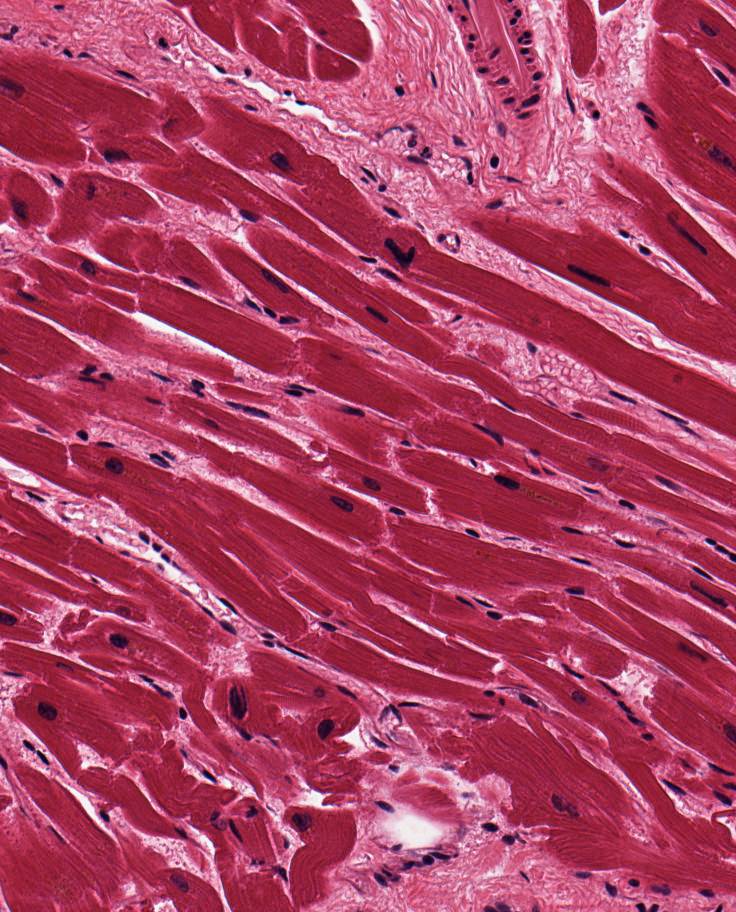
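Left ventricle of the heart: across most of the field, muscle fibres run in parallel bundles diagonally from upper left to lower right. Looking closely, the fibres branch and join their neighbours rather than running as separate unbranched cylinders. Their cytoplasm is deeply eosinophilic, with faint cross-striations. Across the upper part, a band of loose pale pink connective tissue carries scattered small dark nuclei.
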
